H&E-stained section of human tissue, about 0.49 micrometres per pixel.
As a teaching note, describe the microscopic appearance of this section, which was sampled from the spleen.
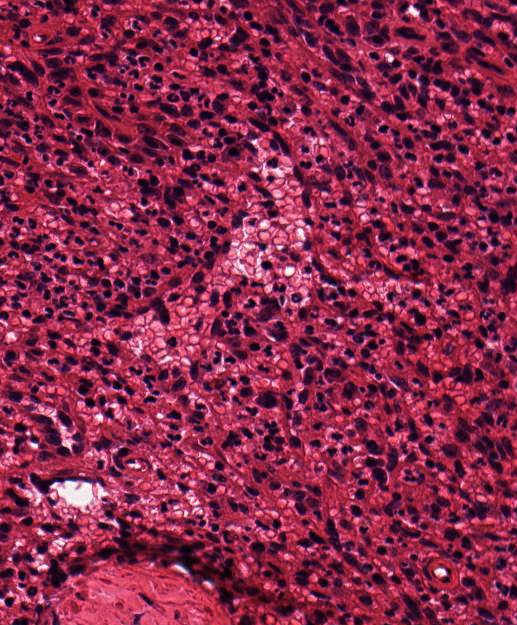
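So, densely packed cells fill the field in solid sheets, and I see no glands or any other organised units. The nuclei stain dark, and they vary markedly in size and shape from one cell to the next. In the upper centre there's a pale patch where the cells have clear, vacuolated cytoplasm. Down at the lower left sits a small vessel with an empty white lumen.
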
